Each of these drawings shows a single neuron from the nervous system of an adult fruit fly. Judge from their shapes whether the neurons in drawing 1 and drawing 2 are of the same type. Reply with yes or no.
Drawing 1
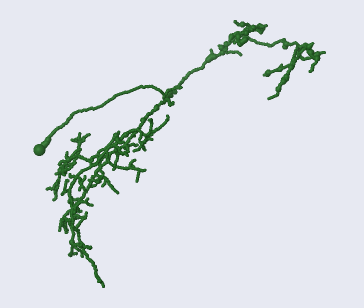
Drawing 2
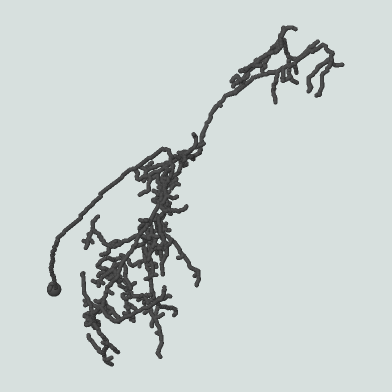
yes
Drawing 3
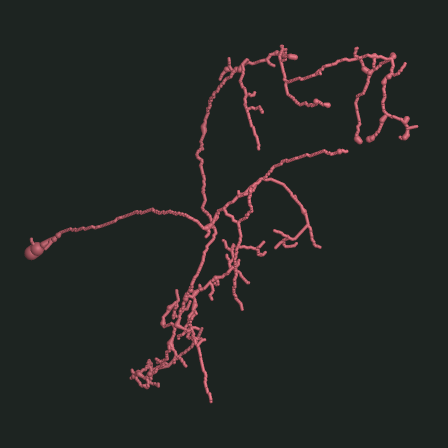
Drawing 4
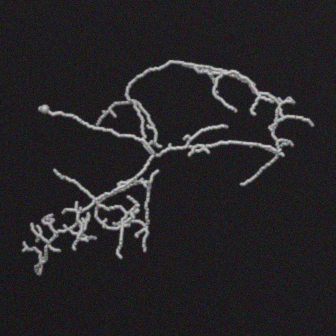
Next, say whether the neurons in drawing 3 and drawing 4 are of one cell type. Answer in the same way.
yes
